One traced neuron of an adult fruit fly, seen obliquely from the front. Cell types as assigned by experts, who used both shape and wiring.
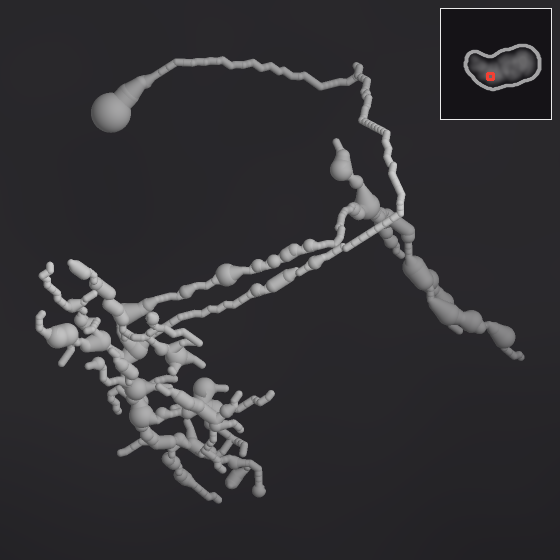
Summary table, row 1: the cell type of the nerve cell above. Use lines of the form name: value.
cell type: T4c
